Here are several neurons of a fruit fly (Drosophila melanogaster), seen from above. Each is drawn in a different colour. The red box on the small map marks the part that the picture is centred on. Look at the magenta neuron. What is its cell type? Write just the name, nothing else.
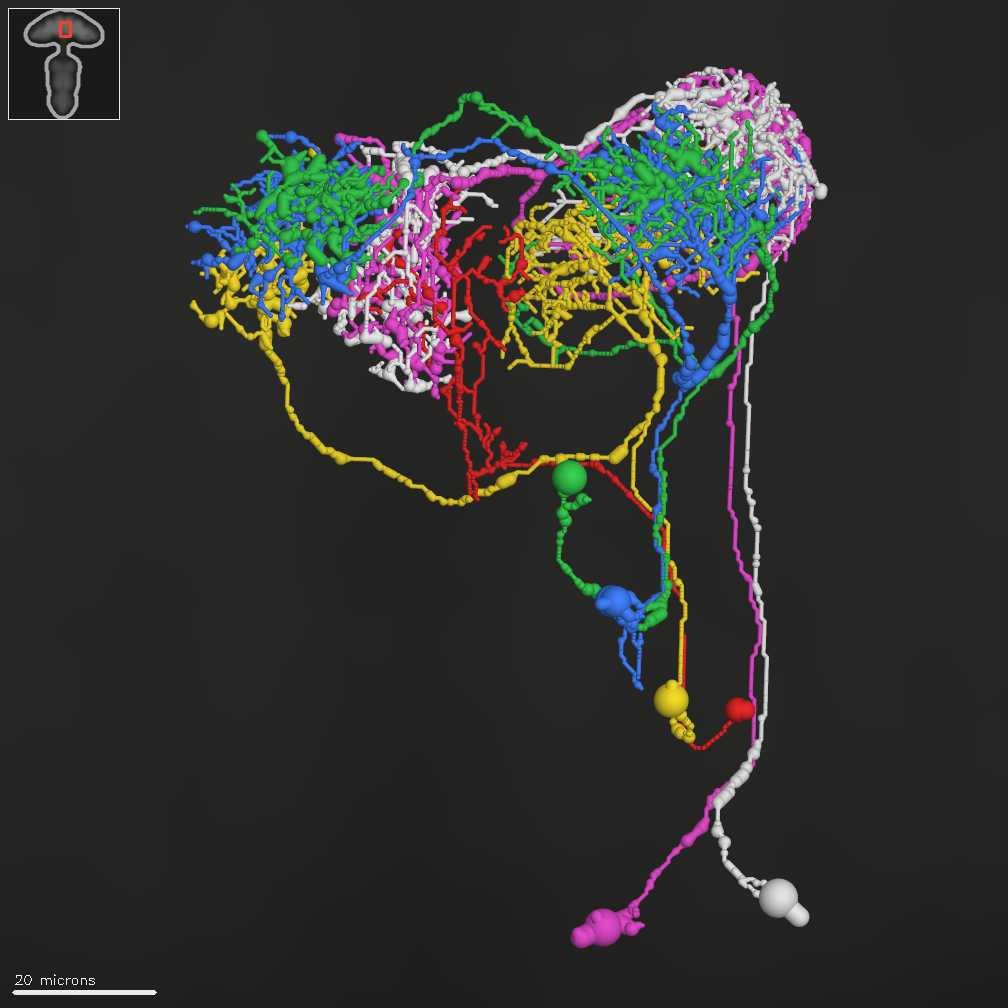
hDeltaL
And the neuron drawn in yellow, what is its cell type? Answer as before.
hDeltaC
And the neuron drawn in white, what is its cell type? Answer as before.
hDeltaF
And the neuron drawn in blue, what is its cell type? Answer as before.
hDeltaE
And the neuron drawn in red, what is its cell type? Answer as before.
vDeltaC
